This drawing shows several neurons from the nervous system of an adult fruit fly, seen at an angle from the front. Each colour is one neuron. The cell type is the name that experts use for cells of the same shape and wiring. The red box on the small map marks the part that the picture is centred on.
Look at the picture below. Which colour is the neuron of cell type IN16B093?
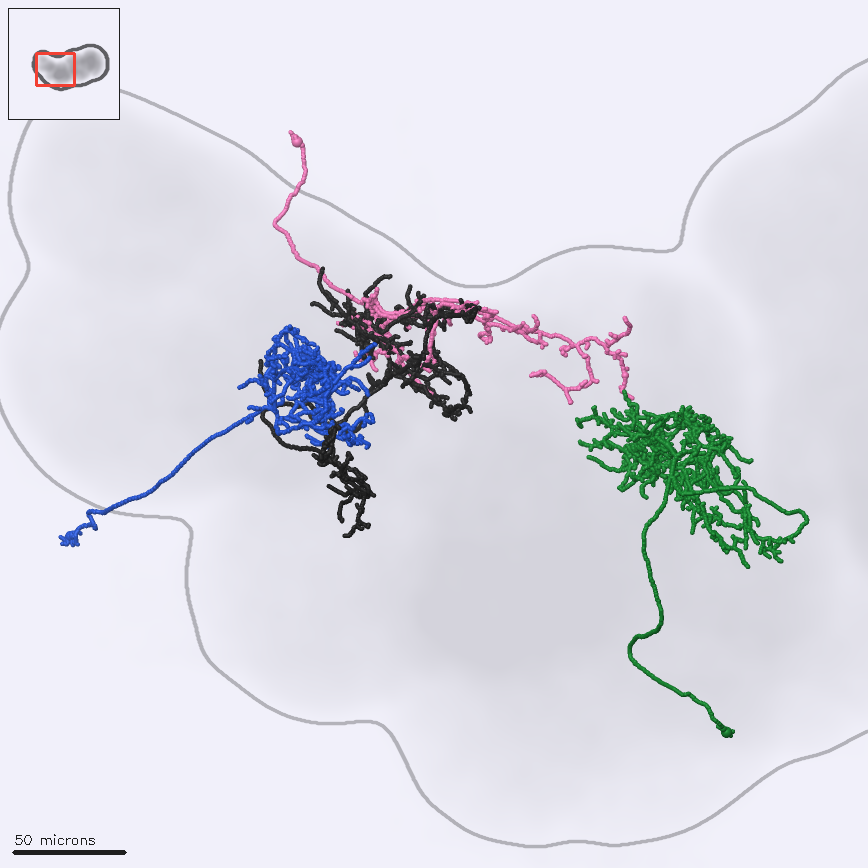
blue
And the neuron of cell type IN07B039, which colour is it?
black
